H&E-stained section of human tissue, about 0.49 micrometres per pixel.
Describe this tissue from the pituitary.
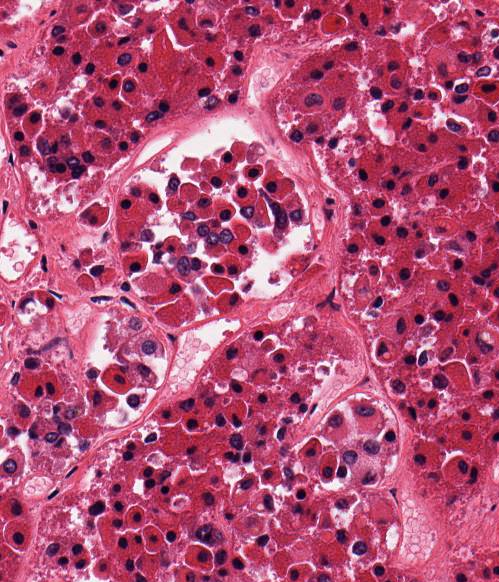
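Thin pink fibrous septa separate rounded nests of cells throughout. Most cells are large, polygonal and full of intensely eosinophilic granular cytoplasm; nuclei are round, dark, mostly one per cell. Small scattered groups, such as one in the lower middle, have paler, finely vacuolated cytoplasm.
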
